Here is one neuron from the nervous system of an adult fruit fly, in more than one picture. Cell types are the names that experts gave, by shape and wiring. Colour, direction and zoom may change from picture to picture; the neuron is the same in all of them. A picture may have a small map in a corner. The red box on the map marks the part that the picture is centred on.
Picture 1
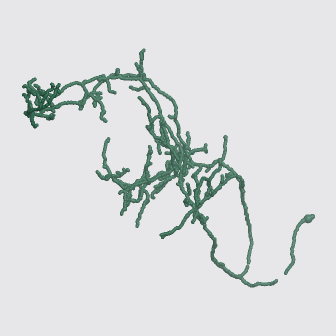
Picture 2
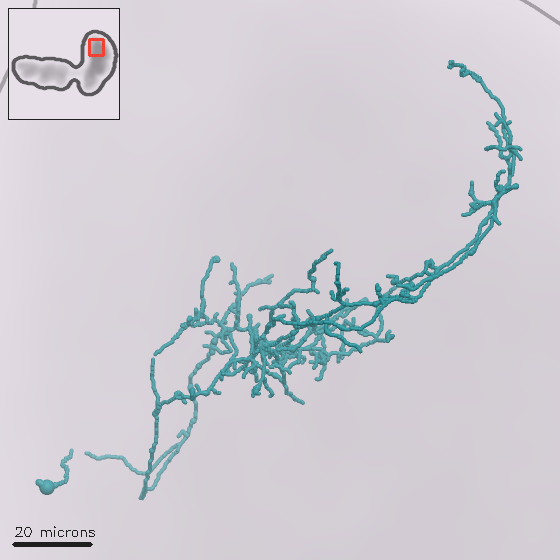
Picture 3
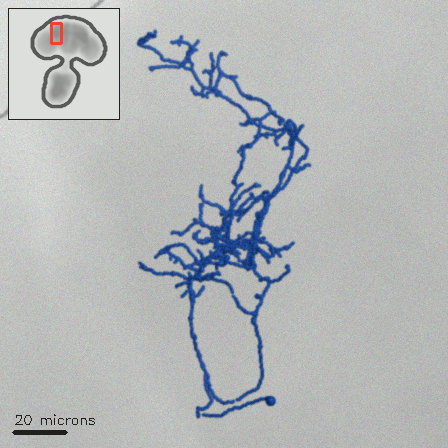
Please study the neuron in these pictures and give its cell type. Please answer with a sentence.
The cell type is PLP180.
